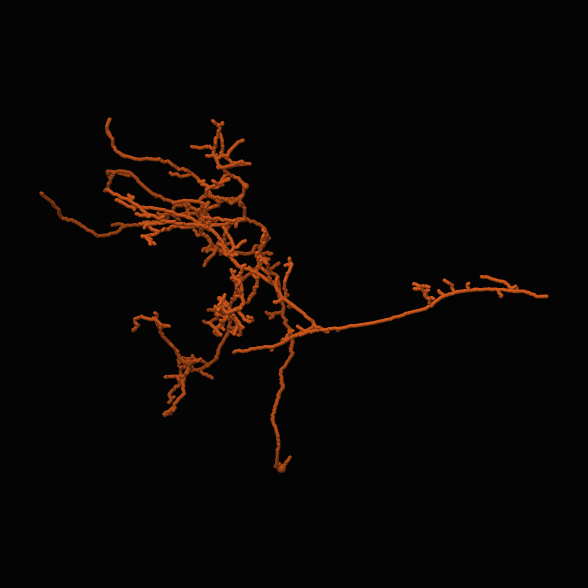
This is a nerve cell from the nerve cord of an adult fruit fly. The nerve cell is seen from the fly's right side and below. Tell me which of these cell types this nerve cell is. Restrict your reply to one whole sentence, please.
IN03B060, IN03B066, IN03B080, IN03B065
The cell type that this nerve cell has is IN03B065.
